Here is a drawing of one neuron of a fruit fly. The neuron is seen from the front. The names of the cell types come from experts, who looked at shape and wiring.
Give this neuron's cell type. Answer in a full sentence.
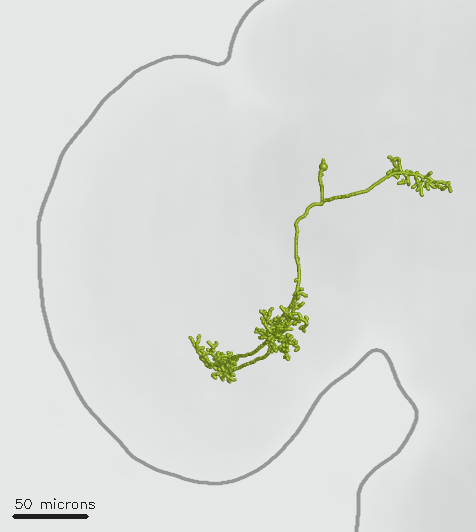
The cell type is LPLC4.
